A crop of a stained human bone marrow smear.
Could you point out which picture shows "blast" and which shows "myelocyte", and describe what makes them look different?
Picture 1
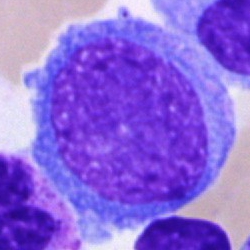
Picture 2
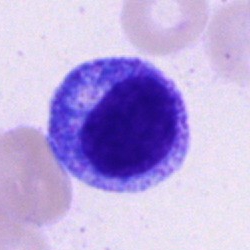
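Of the two, picture 1 is the blast and picture 2 the myelocyte. Outline first: the blast is roughly round, but its surface is uneven, with small knobbly blebs along the edge, while the myelocyte has a round, smooth outline. Next, the nucleus: in the blast it fills most of the cell and leaves only a narrow rim of cytoplasm.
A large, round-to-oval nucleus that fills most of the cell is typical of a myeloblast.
Then the chromatin: in the blast it is finely stippled, with many small pale spots, whereas in the myelocyte it is dark purple and densely stained throughout the nucleus.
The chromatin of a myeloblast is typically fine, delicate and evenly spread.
After that, nucleoli: none can be seen in the myelocyte.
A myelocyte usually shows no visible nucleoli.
Last, the cytoplasm: it is blue in both, with no distinct granules in the blast, and in the myelocyte it forms its widest band on the left side, with a paler area just to the left of the nucleus. A red cell lies against the myelocyte's lower left edge.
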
